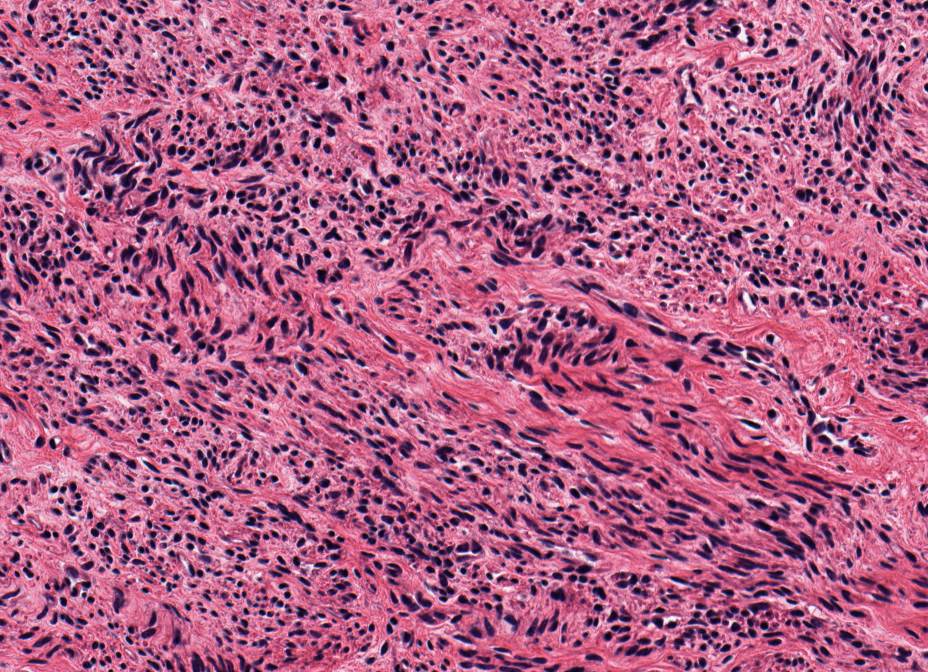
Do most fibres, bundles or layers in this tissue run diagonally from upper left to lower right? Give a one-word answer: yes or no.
Yes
